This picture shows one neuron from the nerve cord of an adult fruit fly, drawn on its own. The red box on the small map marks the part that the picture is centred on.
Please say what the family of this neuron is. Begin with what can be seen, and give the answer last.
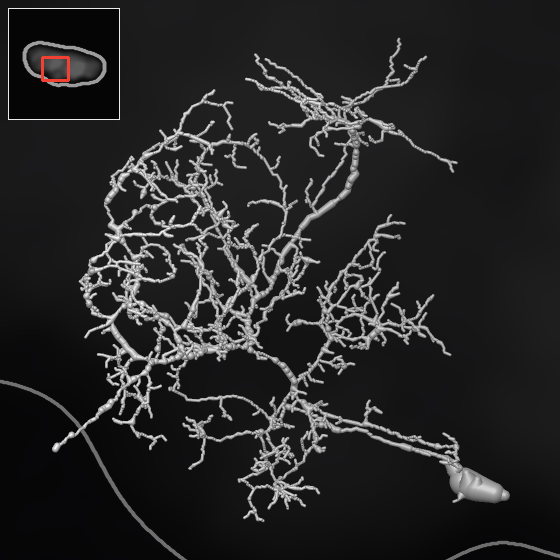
The picture shows more than a hundred branch ends. As drawn here it is about as wide as it is tall. This is a motor neuron of the nerve cord. Its family is MNml.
